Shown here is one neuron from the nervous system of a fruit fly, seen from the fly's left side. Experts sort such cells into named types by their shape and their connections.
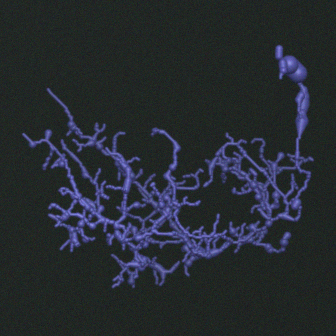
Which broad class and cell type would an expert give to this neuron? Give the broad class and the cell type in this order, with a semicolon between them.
nerve-cord intrinsic neuron; INXXX360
